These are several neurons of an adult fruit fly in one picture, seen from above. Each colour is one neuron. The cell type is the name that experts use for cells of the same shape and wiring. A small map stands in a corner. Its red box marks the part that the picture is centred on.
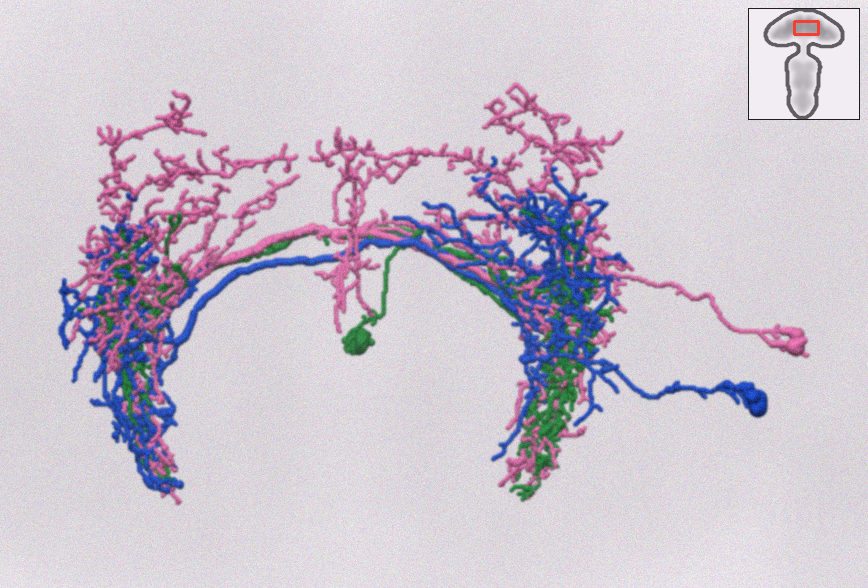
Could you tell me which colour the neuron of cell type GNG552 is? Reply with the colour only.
blue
